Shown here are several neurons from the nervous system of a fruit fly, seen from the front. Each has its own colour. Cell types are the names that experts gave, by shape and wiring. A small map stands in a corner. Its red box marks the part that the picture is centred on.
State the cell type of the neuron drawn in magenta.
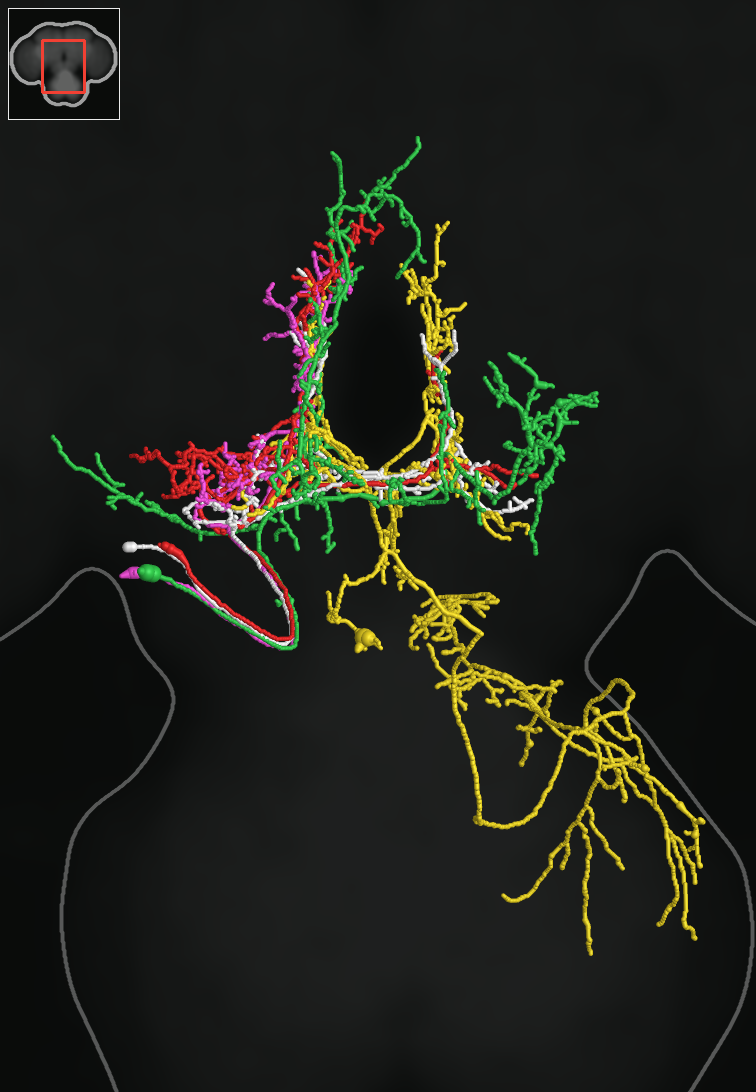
AMMC025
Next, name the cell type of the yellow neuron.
DNg50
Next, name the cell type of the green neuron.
SAD105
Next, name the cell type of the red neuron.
AMMC027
